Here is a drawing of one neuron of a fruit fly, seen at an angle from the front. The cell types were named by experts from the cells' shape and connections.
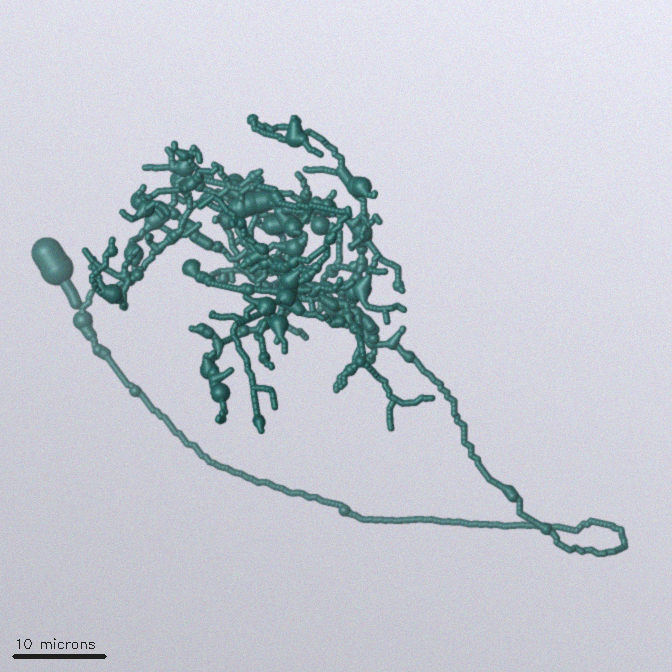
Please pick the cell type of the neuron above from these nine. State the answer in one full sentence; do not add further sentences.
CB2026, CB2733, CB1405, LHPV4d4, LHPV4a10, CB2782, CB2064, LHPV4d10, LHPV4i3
It is to cell type LHPV4a10 that the neuron belongs.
